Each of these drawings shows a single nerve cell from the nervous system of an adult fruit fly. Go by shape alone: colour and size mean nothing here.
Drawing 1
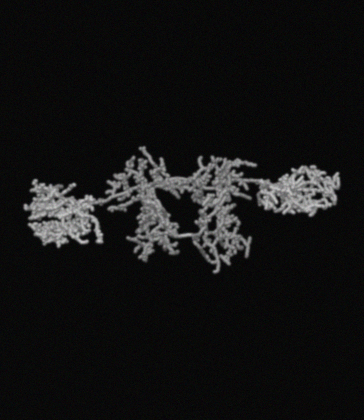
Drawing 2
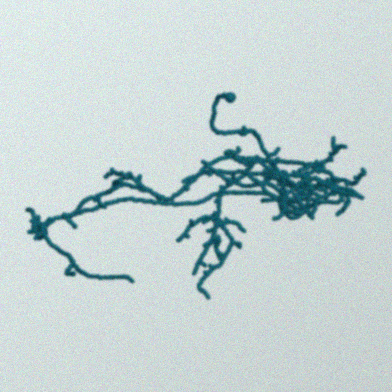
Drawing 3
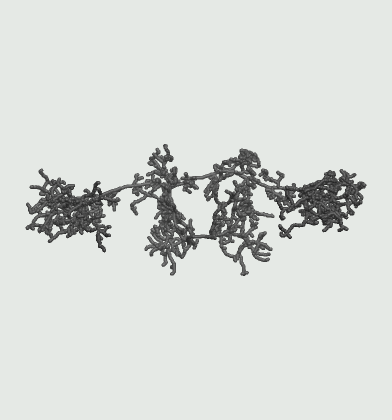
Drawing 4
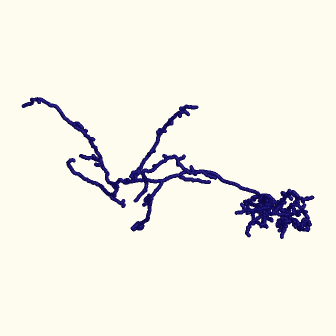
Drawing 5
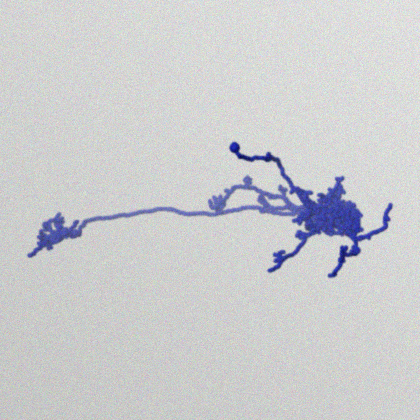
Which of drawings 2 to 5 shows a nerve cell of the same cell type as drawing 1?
3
